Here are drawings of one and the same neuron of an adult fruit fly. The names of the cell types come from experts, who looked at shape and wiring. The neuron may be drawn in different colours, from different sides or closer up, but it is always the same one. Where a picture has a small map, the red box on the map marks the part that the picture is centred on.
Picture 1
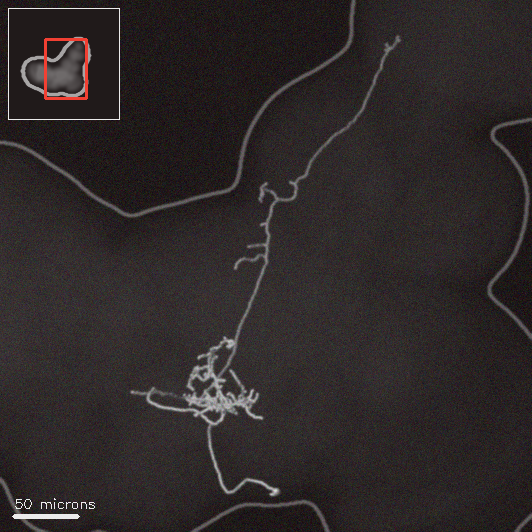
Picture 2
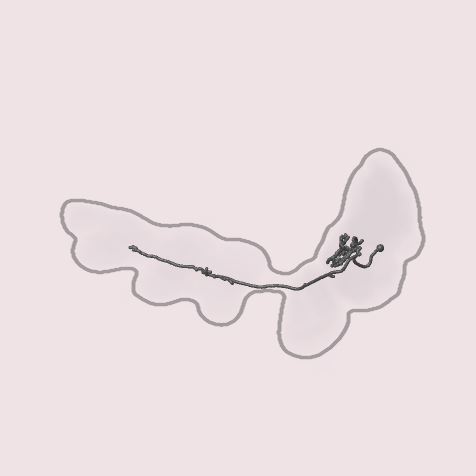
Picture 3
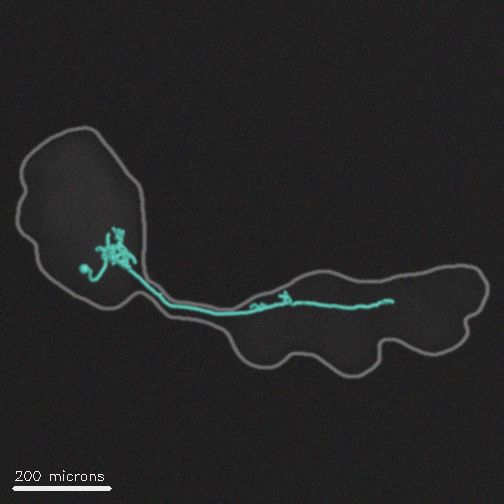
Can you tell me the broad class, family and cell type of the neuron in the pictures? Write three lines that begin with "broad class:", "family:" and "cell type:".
broad class: descending neuron
family: hemilineage LB7
cell type: DNge108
